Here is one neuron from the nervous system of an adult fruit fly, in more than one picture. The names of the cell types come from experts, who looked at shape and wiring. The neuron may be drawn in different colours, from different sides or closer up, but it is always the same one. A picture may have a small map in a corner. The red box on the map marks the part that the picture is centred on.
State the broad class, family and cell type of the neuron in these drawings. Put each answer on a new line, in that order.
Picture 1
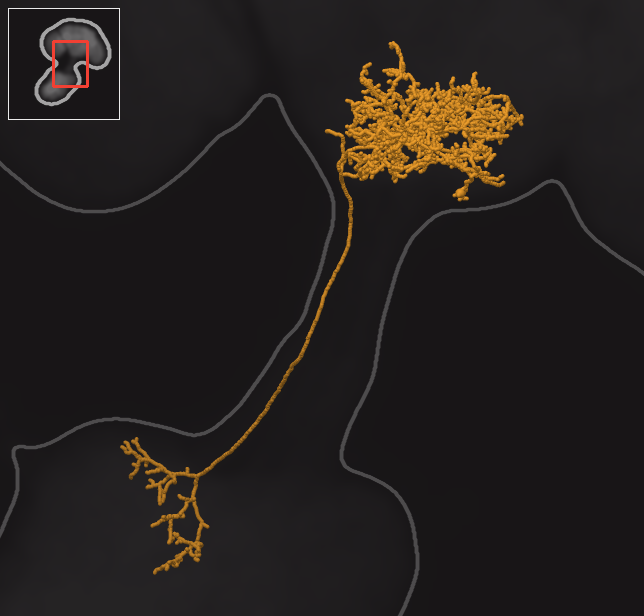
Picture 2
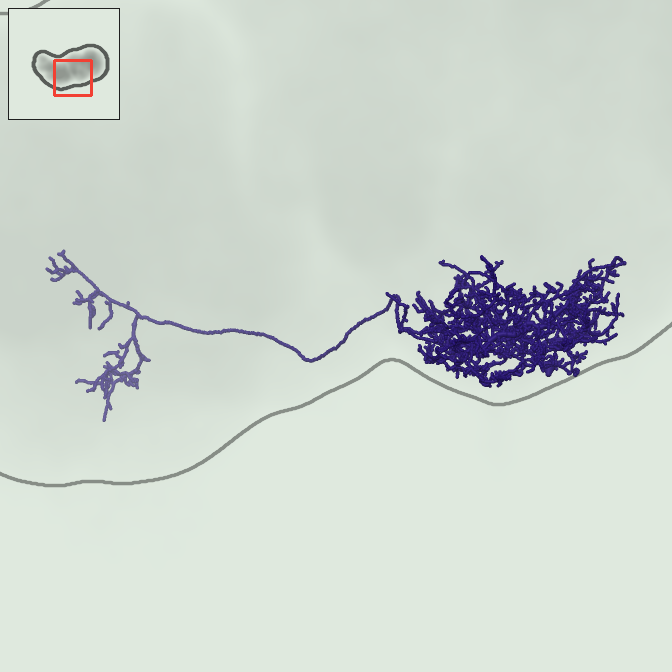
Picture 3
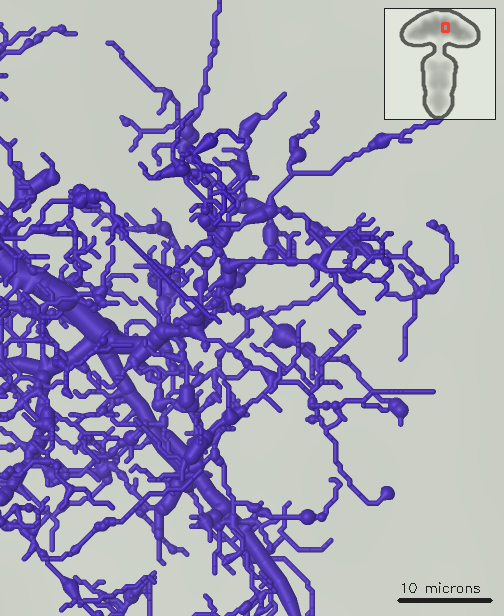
descending neuron
DNge
DNge056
